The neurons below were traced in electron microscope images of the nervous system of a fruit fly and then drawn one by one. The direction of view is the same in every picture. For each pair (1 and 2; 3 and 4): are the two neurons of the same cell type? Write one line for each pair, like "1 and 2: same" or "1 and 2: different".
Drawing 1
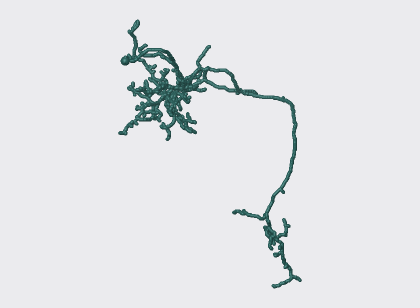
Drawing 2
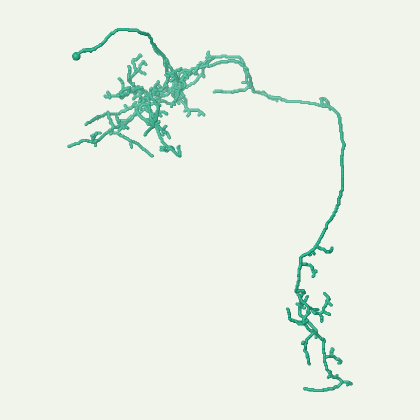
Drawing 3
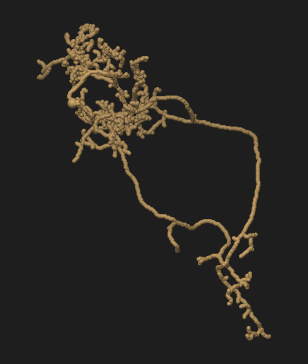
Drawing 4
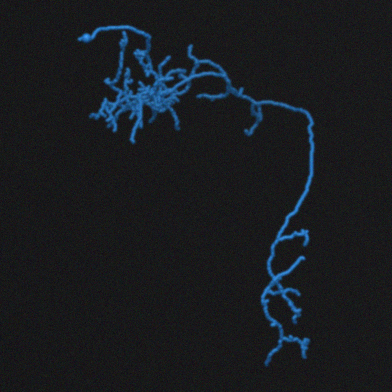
1 and 2: same
3 and 4: different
